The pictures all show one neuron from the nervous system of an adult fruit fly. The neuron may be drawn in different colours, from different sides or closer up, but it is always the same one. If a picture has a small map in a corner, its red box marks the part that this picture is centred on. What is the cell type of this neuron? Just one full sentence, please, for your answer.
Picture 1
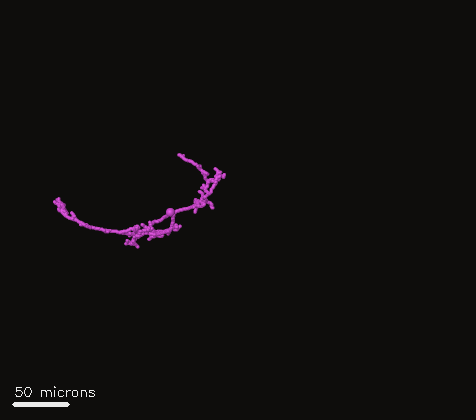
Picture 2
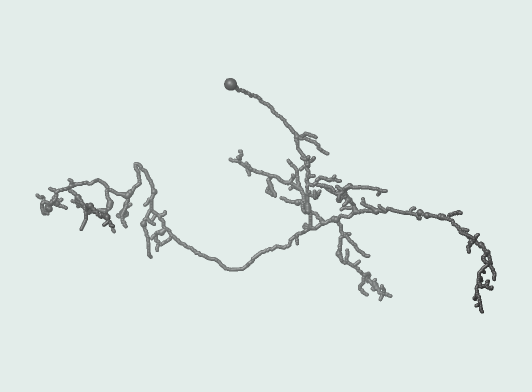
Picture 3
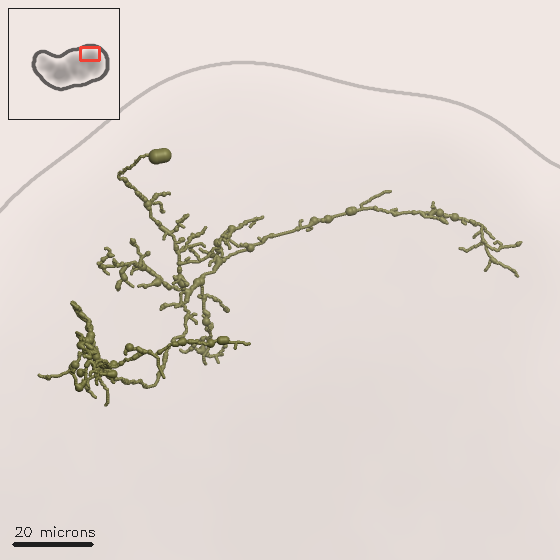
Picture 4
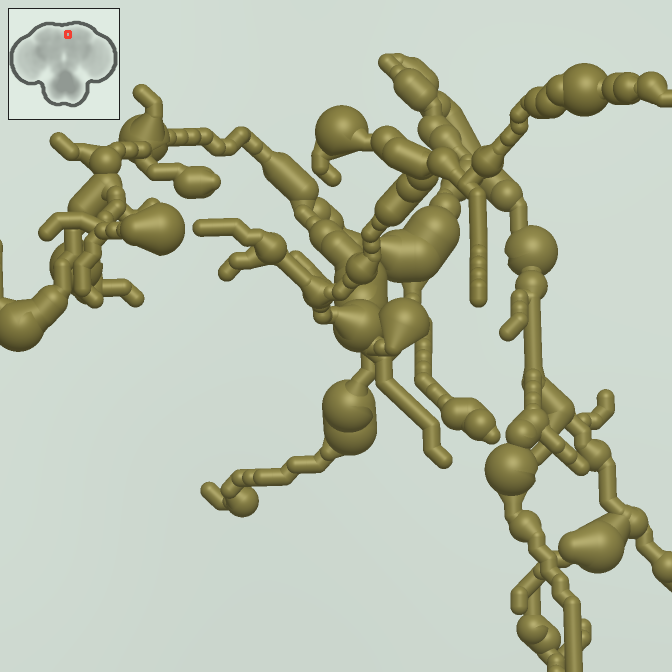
This neuron is assigned to the cell type CB3768.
